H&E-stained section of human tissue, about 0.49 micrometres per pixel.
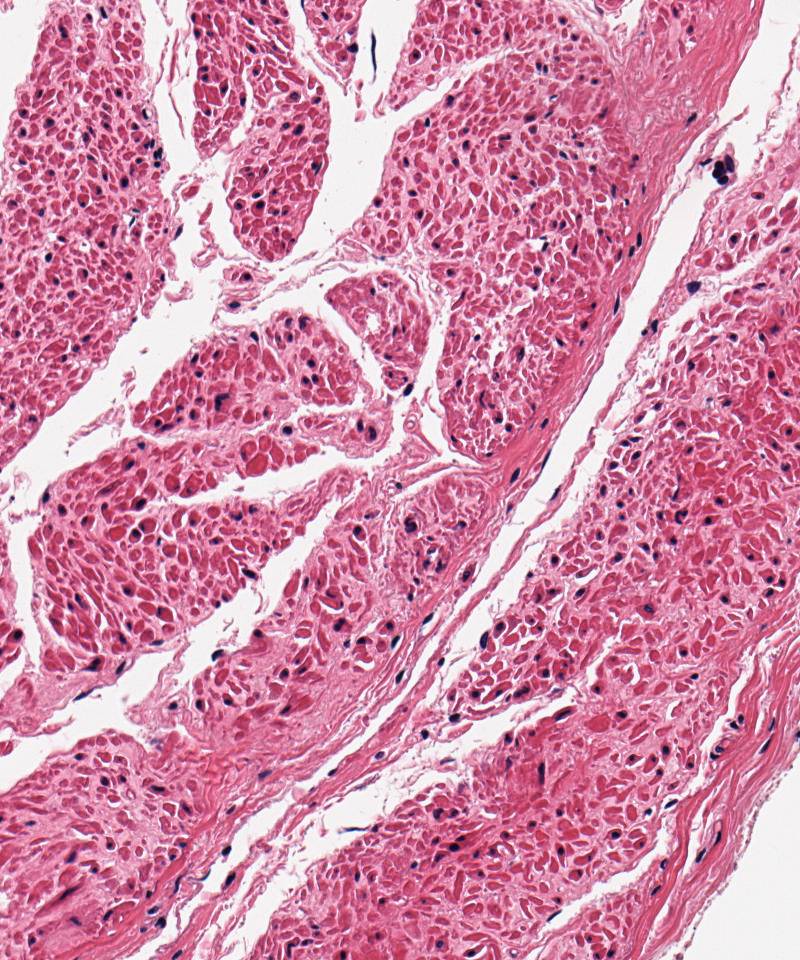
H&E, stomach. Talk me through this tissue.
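Muscle cell nuclei are small, dark and round to oval in cross-section; many occupy the centre of the cell profile. The cytoplasm stains a deep eosinophilic pink-red. Epithelium and fat cells are absent from the field.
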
